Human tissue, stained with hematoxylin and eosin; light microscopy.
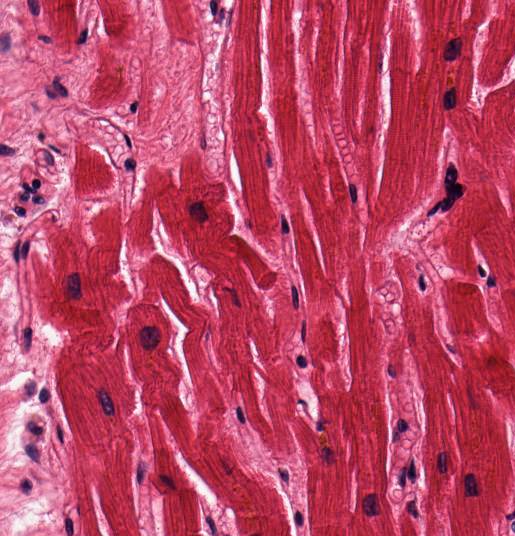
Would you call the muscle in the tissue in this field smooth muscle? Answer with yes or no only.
No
